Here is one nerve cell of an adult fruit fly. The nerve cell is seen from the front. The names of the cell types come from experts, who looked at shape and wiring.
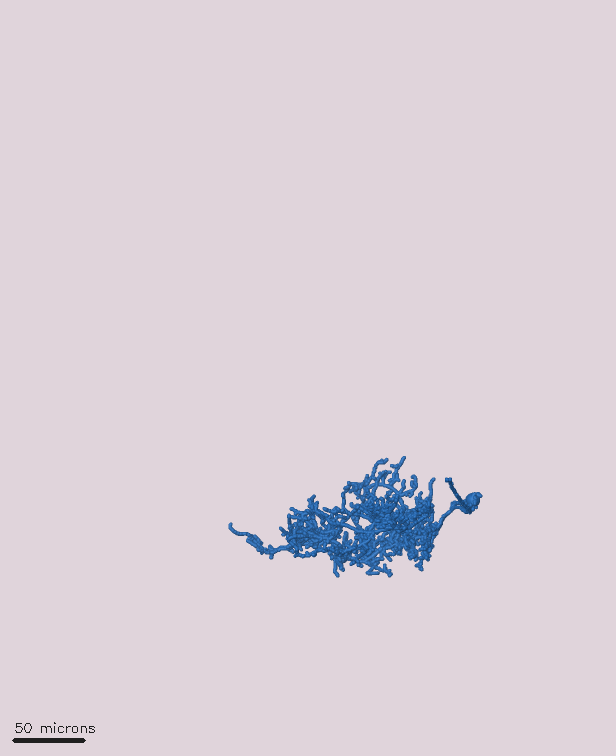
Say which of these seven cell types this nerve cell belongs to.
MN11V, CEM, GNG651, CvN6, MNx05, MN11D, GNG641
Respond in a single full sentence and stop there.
The type of this nerve cell is the cell type GNG651.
